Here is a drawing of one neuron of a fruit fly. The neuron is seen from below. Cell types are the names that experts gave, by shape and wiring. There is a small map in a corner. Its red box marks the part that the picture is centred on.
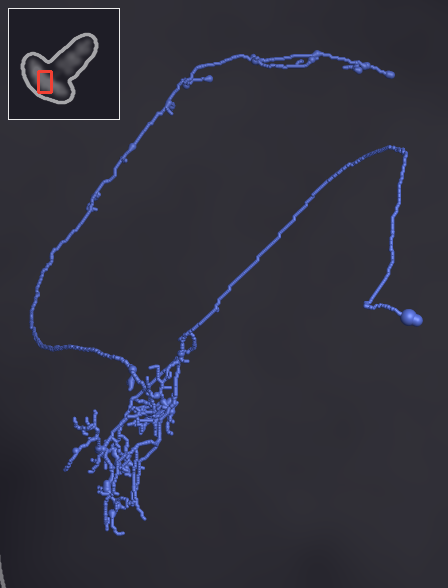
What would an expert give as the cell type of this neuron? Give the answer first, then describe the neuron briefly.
The cell type is PRW041. This is a central-brain intrinsic neuron. The cell body is on the right of the picture. The picture shows dozens of branch ends.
